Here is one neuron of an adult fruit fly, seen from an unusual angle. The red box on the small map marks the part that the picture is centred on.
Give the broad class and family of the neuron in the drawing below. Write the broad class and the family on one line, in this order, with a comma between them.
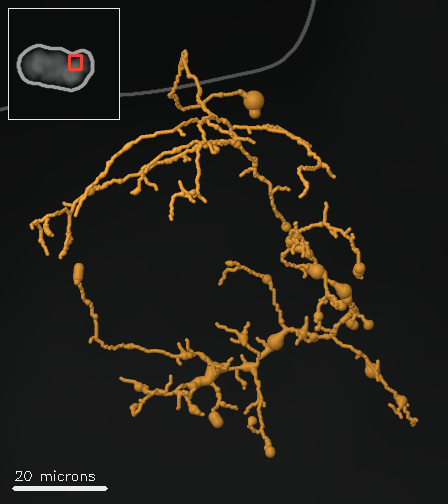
nerve-cord intrinsic neuron, hemilineage 19A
